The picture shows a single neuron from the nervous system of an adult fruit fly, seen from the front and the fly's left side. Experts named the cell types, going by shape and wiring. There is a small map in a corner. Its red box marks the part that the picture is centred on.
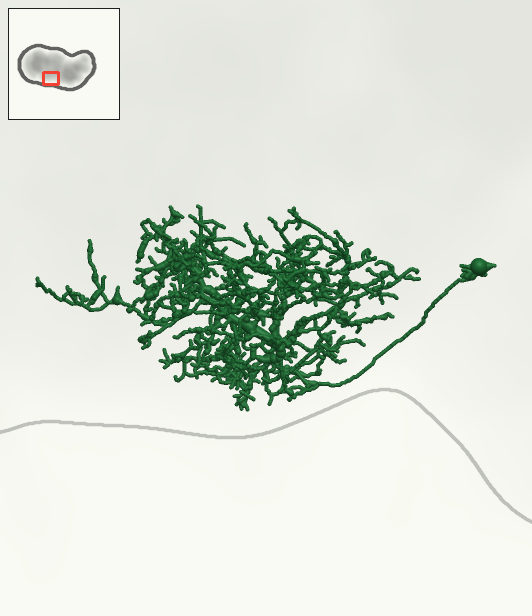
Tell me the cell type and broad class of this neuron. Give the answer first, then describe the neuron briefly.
Its cell type is GNG089. It is a central-brain intrinsic neuron. Its cell body lies on the right of the picture. In this view it is wider than it is tall.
